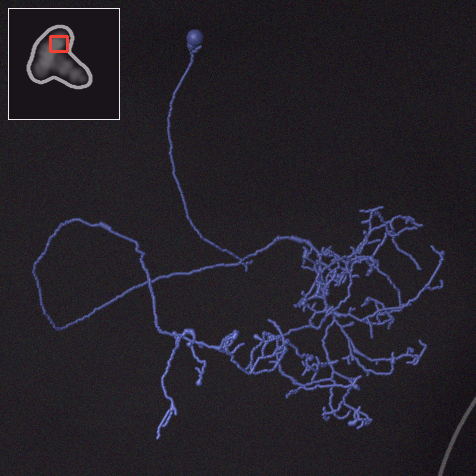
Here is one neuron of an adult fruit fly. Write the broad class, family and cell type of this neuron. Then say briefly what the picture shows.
This is a central-brain intrinsic neuron. Its family is hemilineage VLPl2_posterior. The cell type is CB2596. The cell body is at the top of the picture. Dozens of branch ends can be seen.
